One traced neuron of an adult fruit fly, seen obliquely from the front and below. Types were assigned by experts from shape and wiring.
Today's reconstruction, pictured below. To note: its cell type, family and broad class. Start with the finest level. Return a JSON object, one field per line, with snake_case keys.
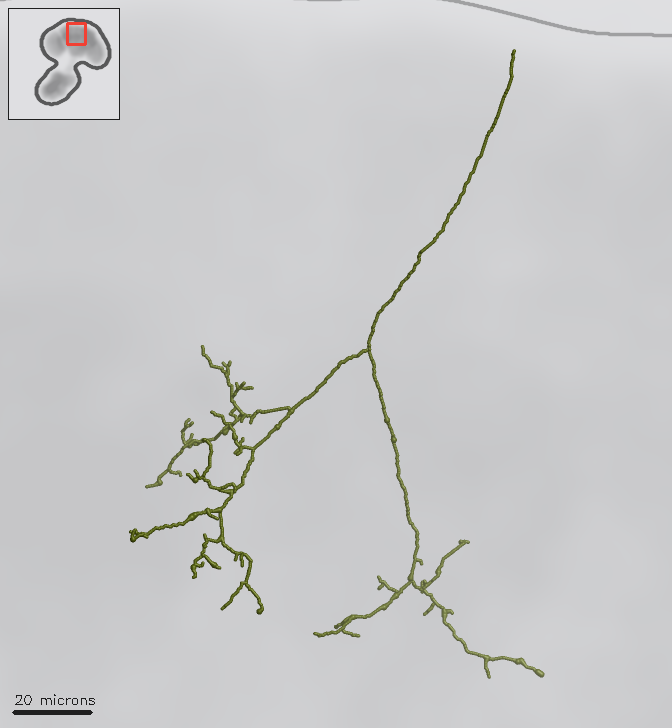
{
 "cell_type": "CB2259",
 "family": "hemilineage SMPad2",
 "broad_class": "central-brain intrinsic neuron"
}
